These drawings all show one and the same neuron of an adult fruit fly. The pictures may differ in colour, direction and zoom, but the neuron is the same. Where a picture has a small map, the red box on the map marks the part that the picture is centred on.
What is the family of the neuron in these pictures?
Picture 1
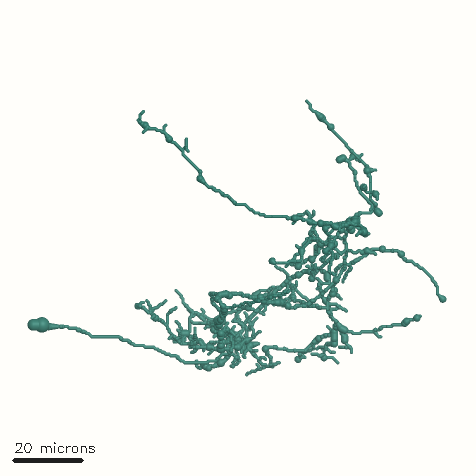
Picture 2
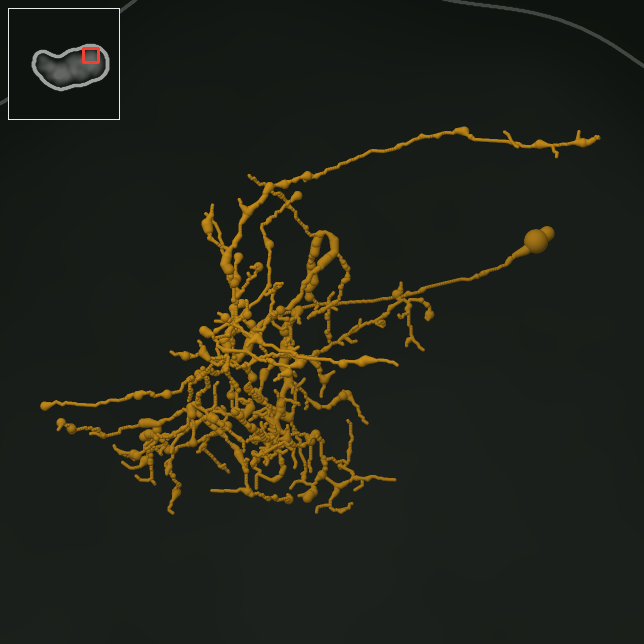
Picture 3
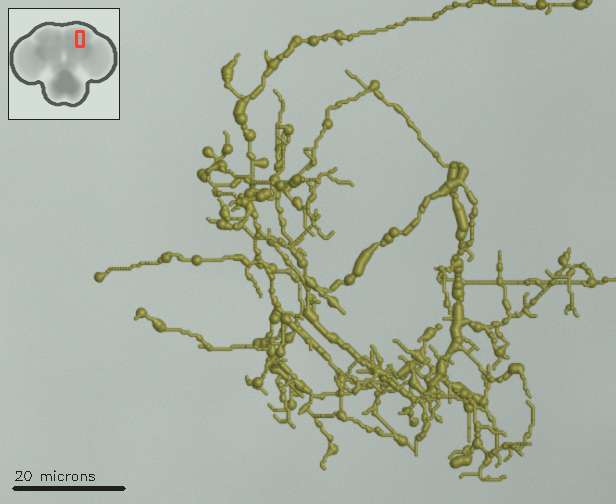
hemilineage SLPp&v1_posterior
